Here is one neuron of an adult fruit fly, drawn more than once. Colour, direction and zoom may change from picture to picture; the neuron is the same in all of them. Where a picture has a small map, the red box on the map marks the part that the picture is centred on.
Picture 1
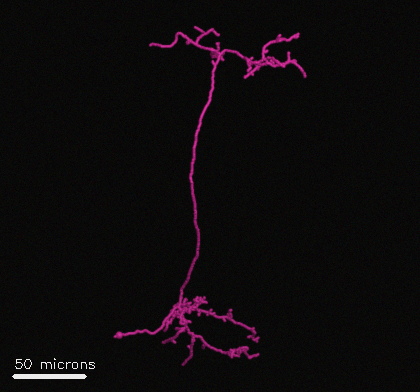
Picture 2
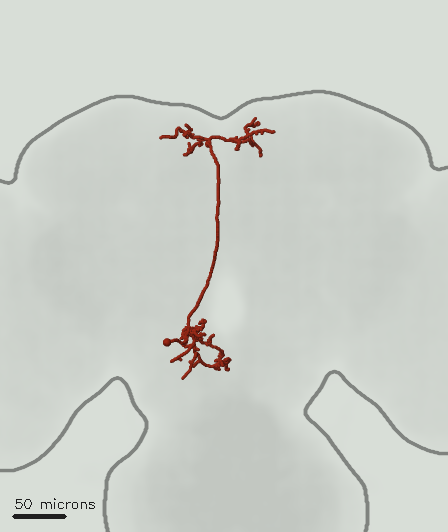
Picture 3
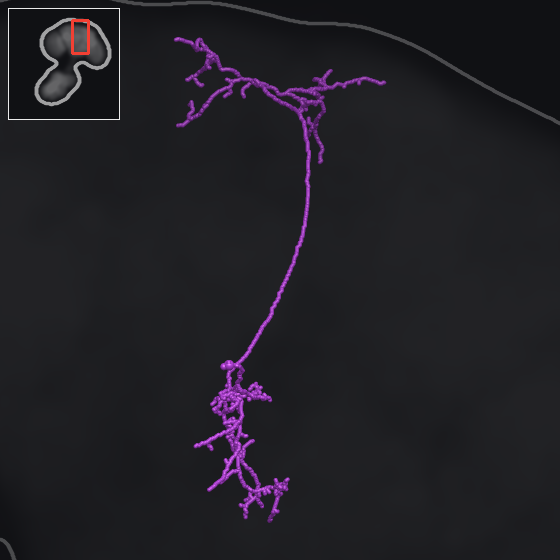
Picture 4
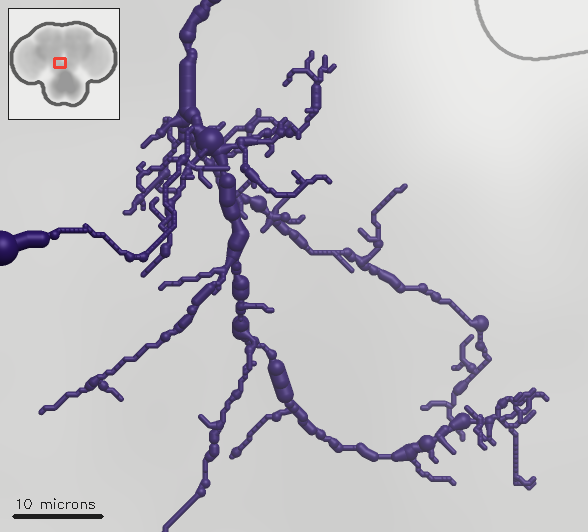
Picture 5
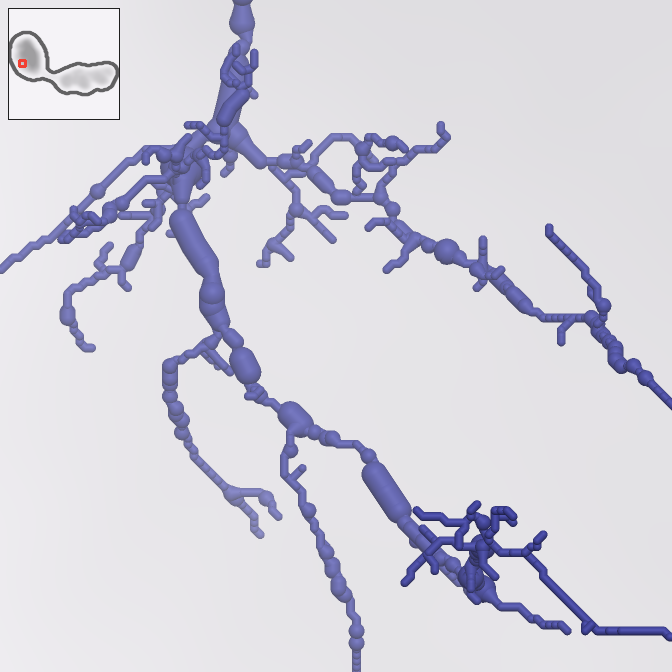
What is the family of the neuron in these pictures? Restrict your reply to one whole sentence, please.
It is to family hemilineage FLAa2 that the neuron is assigned.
